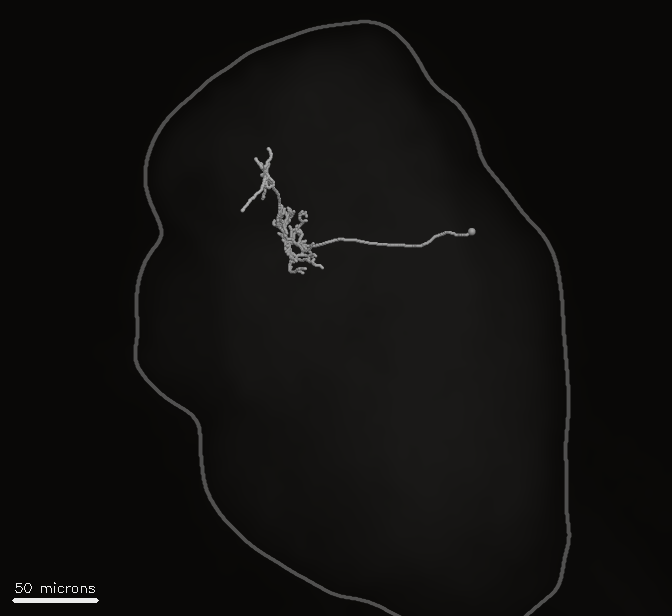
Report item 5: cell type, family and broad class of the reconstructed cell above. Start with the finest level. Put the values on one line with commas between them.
FS1A_a, class CX, central-brain intrinsic neuron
